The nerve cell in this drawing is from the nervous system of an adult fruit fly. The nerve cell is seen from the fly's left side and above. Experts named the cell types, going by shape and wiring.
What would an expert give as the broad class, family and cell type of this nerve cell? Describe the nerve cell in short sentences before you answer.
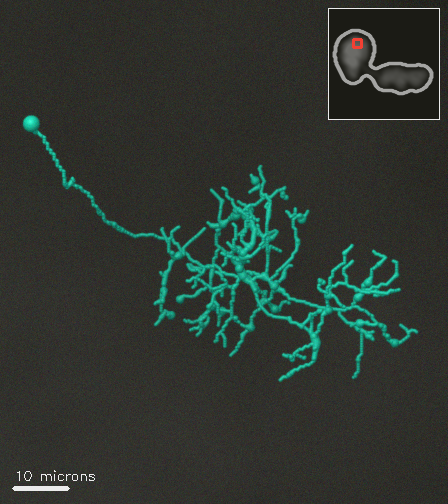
The cell body is at the upper left of the picture. By the scale bar it is about 70 microns wide in this view. The picture shows dozens of branch ends. It is an optic-lobe intrinsic neuron. Its family is Mi. Its cell type is Mi14.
